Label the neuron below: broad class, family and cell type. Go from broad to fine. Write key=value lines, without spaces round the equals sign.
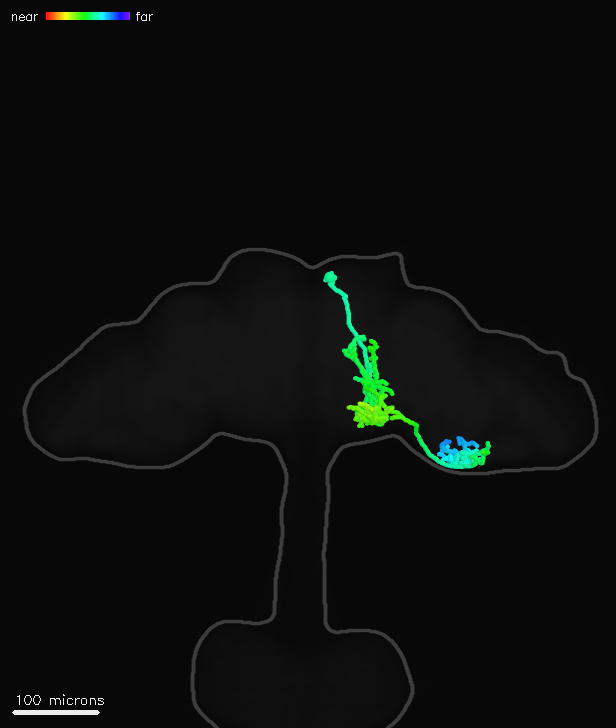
broad_class=visual centrifugal neuron
family=LPT
cell_type=LPT110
